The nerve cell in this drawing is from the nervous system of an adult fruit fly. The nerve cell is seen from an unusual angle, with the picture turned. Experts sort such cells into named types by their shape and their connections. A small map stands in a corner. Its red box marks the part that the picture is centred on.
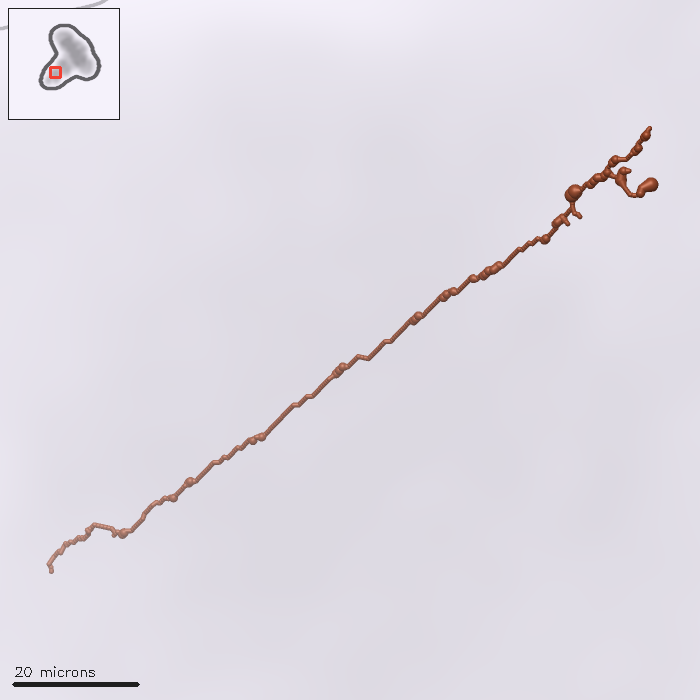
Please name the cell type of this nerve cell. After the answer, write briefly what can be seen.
Its cell type is SNpp56. Its broad class is sensory neuron entering the nerve cord. The drawing shows no cell body. By the scale bar it is about 100 microns wide in this view. There are a dozen or fewer branch ends.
